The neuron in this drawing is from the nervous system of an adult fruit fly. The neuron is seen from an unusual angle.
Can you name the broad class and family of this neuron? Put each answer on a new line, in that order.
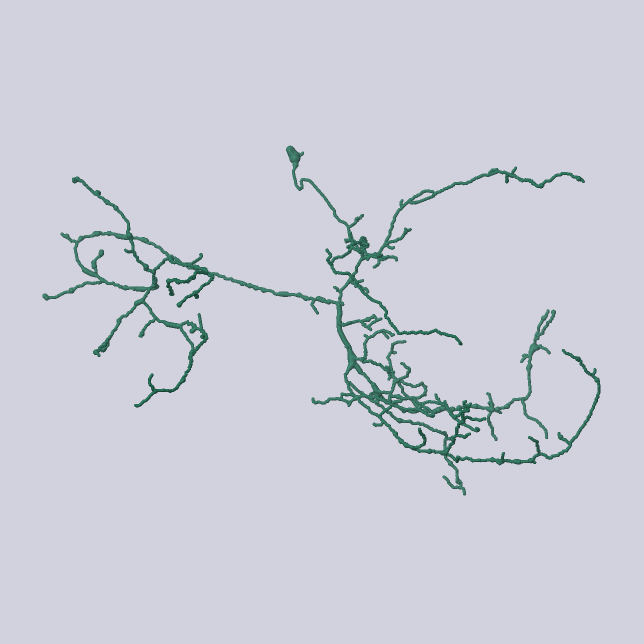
nerve-cord intrinsic neuron
hemilineage 01A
